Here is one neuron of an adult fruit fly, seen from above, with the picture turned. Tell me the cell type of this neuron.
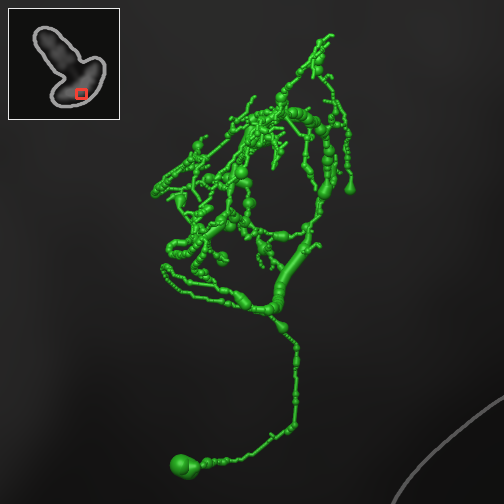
CB1048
